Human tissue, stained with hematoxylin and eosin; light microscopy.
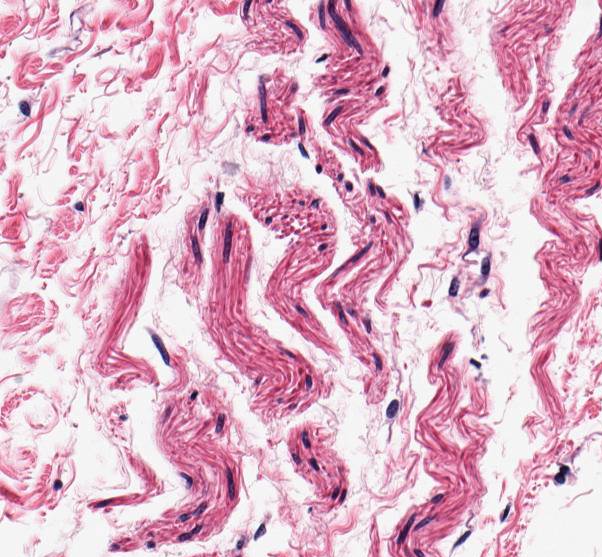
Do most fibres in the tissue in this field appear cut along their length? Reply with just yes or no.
Yes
